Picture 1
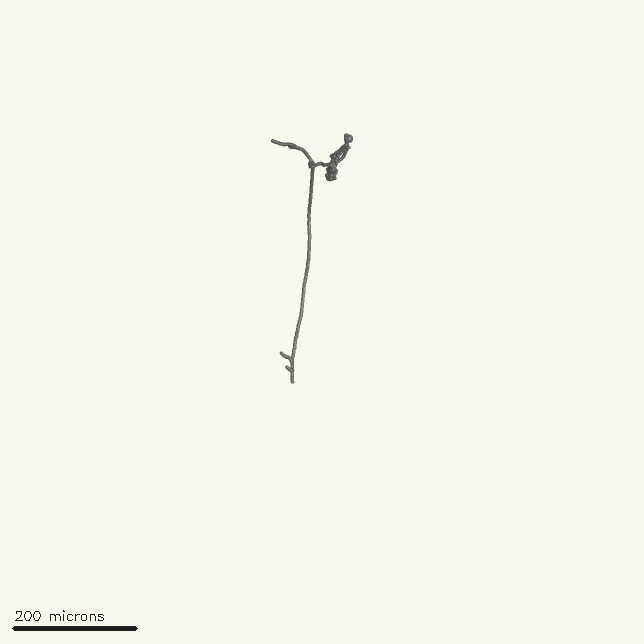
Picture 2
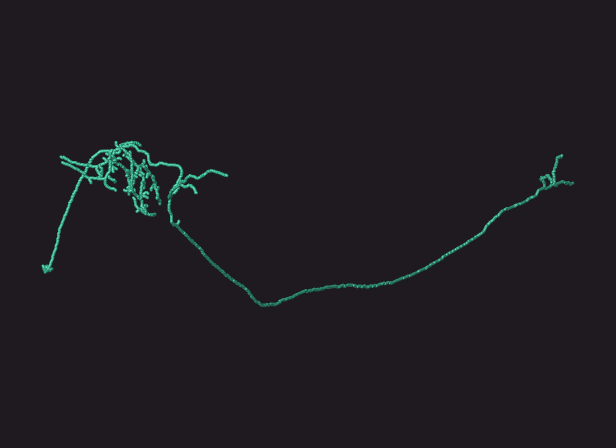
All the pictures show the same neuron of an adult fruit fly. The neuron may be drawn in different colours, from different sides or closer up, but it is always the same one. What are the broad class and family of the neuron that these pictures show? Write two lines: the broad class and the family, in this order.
descending neuron
hemilineage LB6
